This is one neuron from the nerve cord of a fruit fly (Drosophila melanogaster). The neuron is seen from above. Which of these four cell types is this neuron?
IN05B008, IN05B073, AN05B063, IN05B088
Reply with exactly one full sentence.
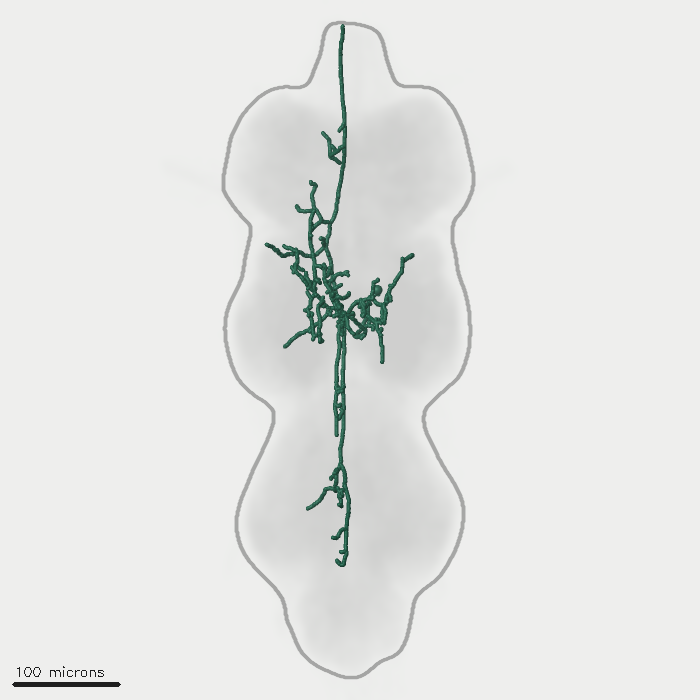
With respect to cell type, this neuron is AN05B063.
